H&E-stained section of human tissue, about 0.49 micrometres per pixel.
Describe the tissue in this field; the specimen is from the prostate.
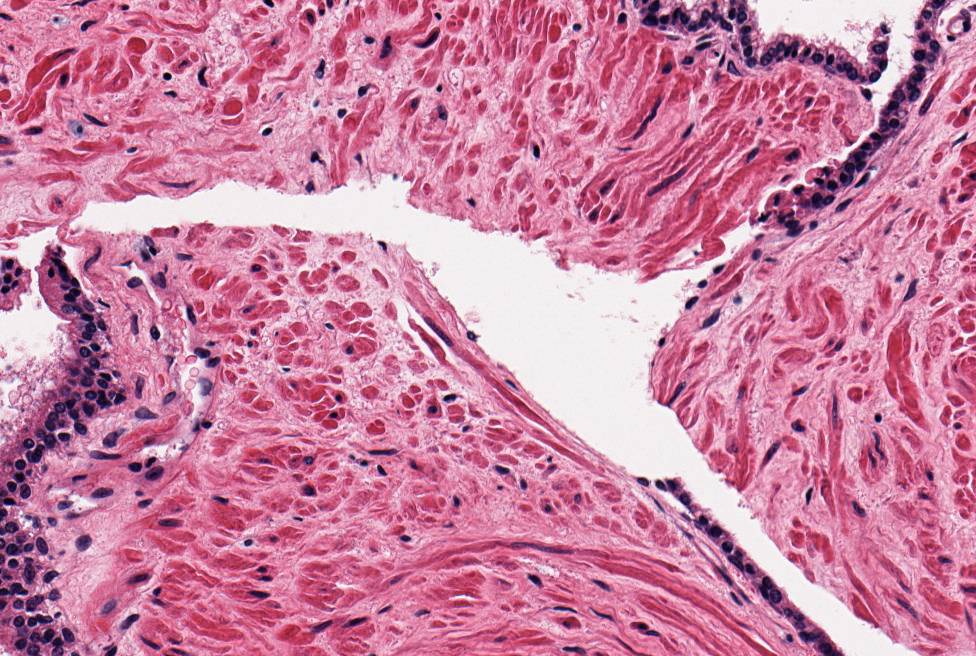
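Smooth muscle bundles cut in different planes, some in cross-section and some lengthwise, make up most of this field. Each smooth muscle cell has pink cytoplasm and a single elongated nucleus placed centrally. Fat cells are absent.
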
